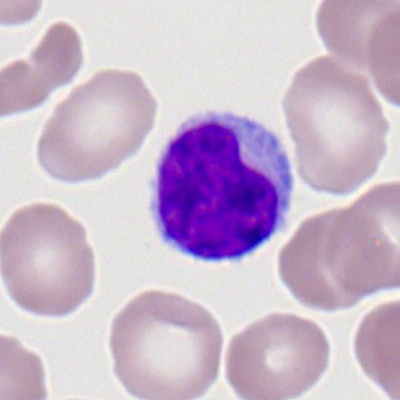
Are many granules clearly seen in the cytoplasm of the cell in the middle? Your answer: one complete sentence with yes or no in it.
No, granules are not seen anywhere in its cytoplasm.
